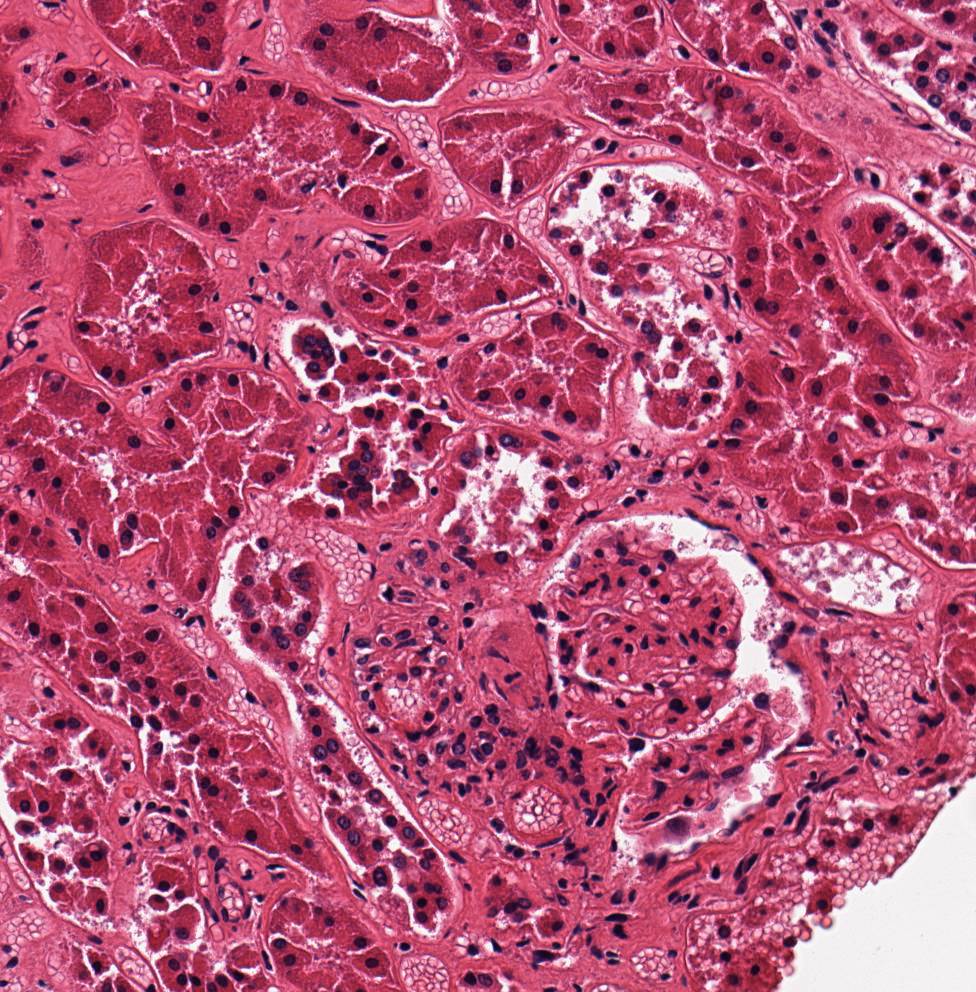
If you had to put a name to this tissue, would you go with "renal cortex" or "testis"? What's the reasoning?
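It's renal cortex. What settles it is the glomerulus in the field. Beyond that, most tubules have cells with plenty of bright pink, granular cytoplasm and round dark nuclei. Many also show narrow white gaps where the epithelium has pulled away from the surrounding tissue.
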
